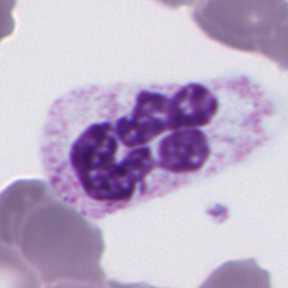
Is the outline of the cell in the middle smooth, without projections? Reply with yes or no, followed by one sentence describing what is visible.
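Yes. The cell outline is smooth and oval, longer from side to side than from top to bottom.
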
